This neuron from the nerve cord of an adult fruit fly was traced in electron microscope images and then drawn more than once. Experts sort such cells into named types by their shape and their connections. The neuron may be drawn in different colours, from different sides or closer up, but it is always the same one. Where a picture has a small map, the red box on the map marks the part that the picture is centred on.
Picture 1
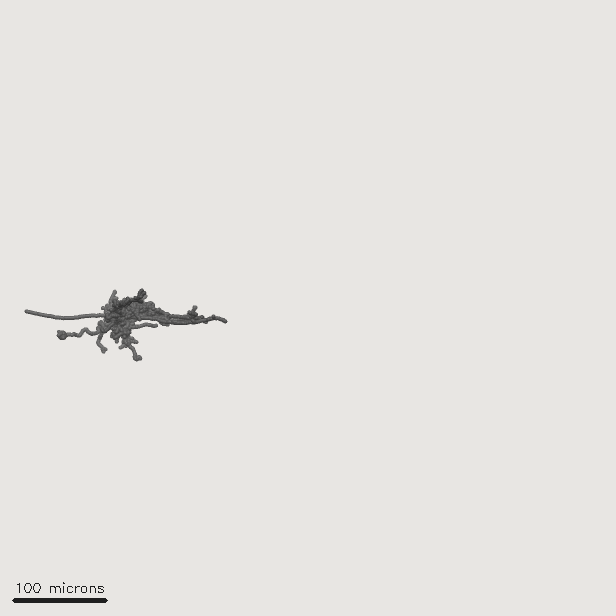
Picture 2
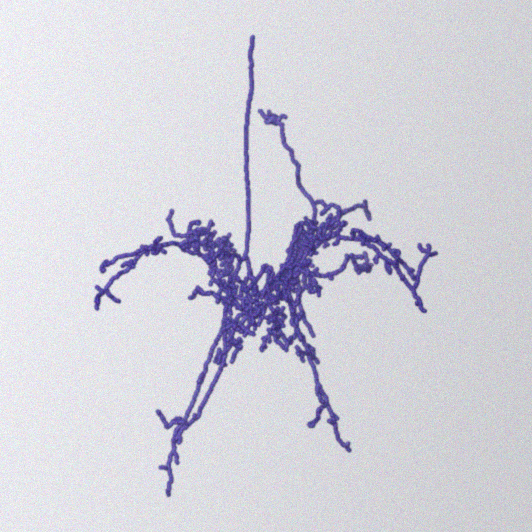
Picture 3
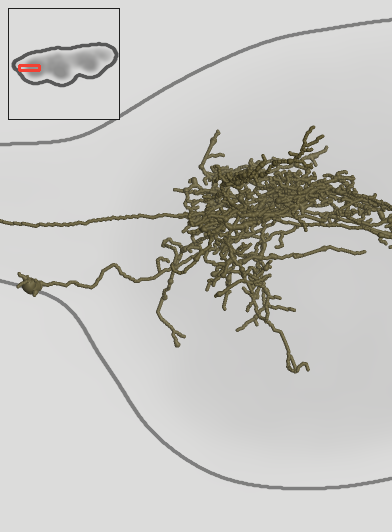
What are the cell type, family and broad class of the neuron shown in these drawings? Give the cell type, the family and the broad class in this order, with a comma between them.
AN08B043, hemilineage 08B, ascending neuron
